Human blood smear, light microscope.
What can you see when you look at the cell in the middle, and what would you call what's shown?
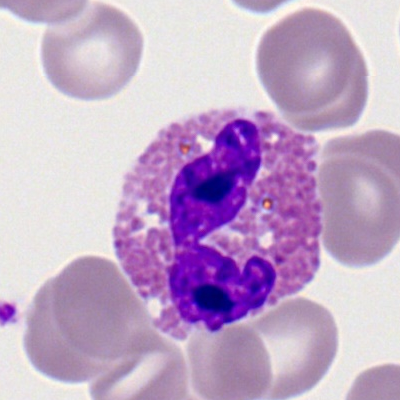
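Each lobe of the nucleus holds a single very dark, clumped patch of chromatin, and there are no nucleoli to be seen. Scattered among the granules you'll notice small clear white gaps. Two tiny orange-brown dots also sit in the cytoplasm, one on either side of the nucleus. That's an eosinophil.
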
